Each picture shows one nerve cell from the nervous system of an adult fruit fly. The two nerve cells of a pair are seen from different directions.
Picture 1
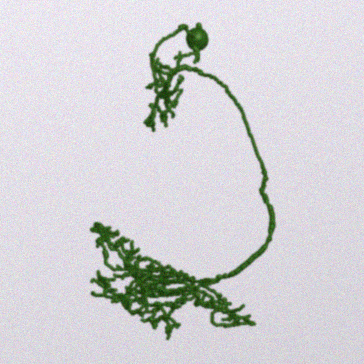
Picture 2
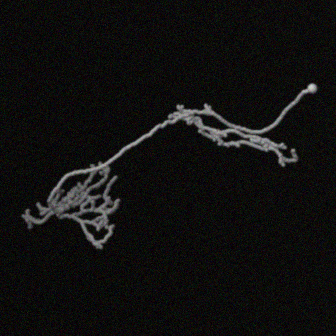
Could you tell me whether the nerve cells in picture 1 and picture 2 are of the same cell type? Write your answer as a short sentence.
They are of different cell types.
